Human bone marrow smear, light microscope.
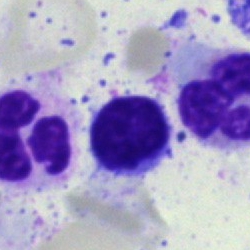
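Lymphocyte in the middle of the smear, a cell with a round outline. Its chromatin is dense and stains dark purple. Around the nucleus, the cytoplasm is just a thin, pale bluish rim.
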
